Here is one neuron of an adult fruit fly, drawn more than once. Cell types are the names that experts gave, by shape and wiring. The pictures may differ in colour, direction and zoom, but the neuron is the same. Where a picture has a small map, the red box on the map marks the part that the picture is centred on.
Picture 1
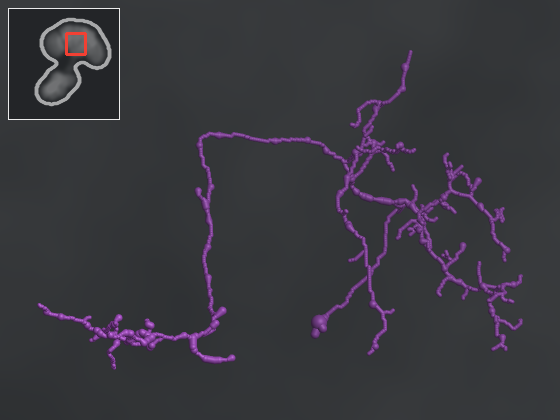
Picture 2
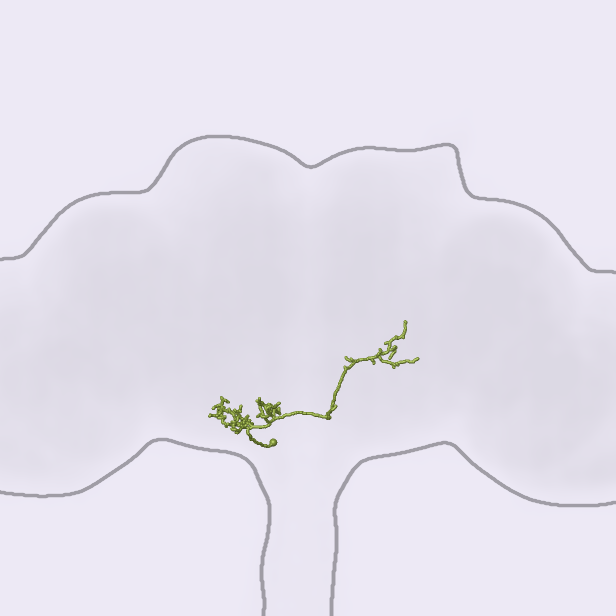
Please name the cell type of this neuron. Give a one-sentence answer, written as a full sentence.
This neuron falls under the cell type CB1012.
